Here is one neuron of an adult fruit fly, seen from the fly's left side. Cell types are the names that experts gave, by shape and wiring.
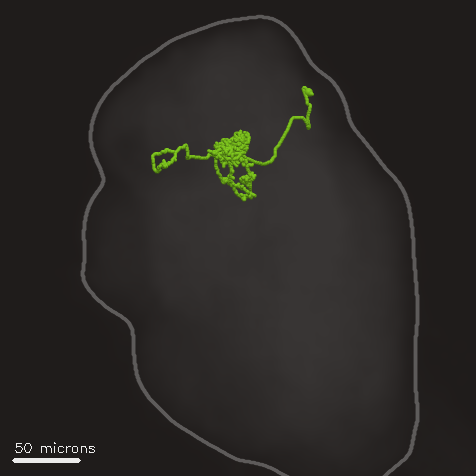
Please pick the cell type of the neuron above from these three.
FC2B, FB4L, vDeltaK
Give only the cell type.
FC2B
